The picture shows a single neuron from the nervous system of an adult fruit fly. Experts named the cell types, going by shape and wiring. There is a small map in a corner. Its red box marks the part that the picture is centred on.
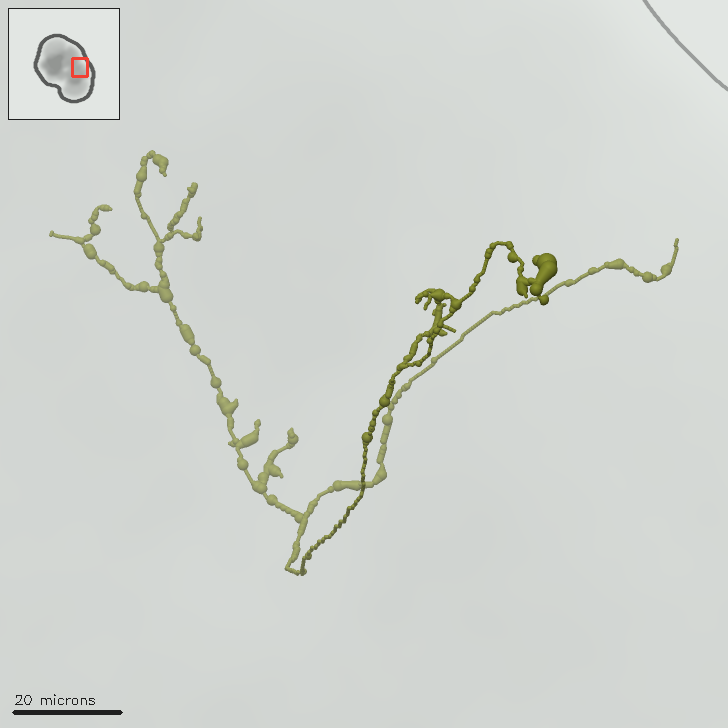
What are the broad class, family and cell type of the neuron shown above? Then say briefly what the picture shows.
This is a central-brain intrinsic neuron. Its family is called class Kenyon Cell. Its cell type is KCa'b'-m. By the scale bar it is about 120 microns wide in this view. In this view it is wider than it is tall.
